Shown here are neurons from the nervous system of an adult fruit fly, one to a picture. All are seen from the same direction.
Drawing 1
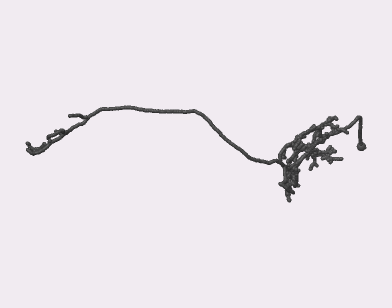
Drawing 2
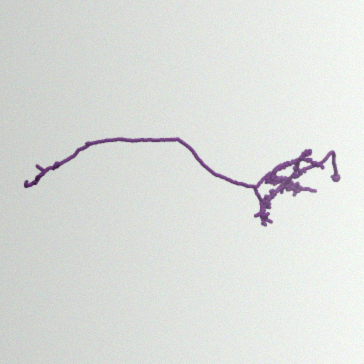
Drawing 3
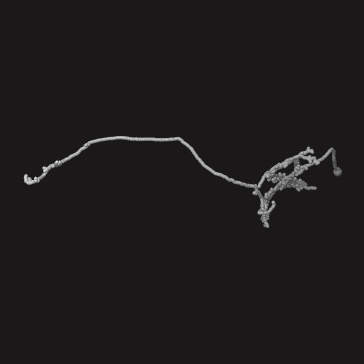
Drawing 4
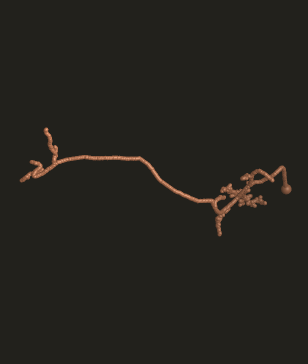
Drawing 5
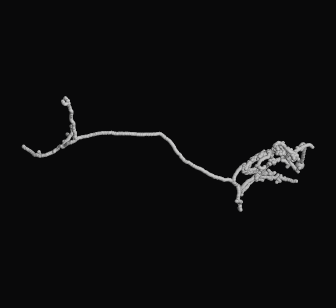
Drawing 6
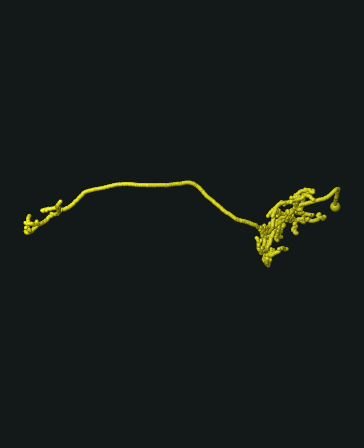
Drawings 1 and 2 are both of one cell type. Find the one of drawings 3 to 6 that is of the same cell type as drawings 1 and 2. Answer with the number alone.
3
